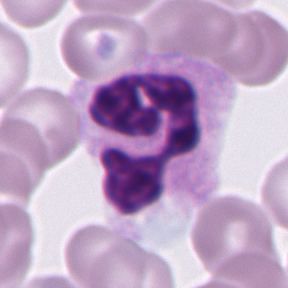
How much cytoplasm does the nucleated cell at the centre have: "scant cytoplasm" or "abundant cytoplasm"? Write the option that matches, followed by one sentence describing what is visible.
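Abundant cytoplasm. The cytoplasm is plentiful and pale pinkish-lilac.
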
